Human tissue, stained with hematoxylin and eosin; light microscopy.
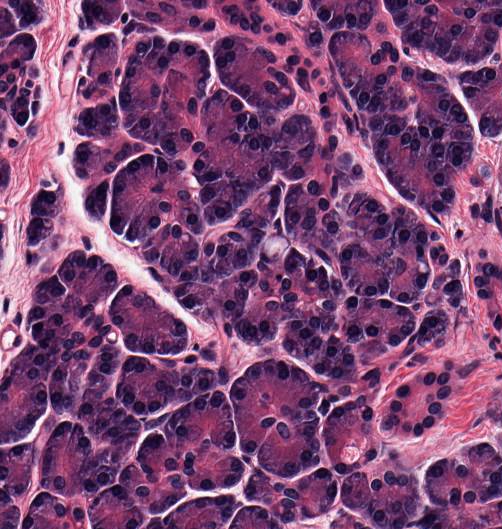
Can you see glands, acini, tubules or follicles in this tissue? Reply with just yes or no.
Yes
